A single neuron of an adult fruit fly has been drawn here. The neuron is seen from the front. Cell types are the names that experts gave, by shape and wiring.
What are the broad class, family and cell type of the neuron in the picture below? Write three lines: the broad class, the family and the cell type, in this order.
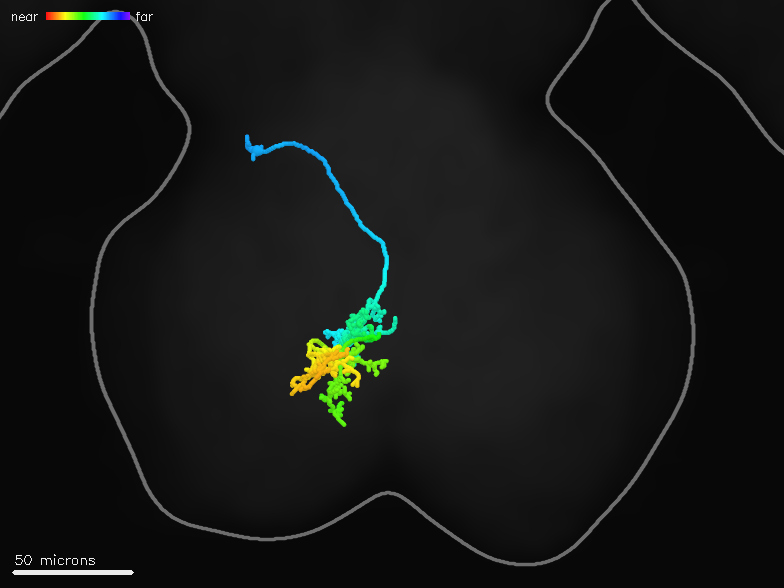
nerve-cord intrinsic neuron
hemilineage 09A
IN09A029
